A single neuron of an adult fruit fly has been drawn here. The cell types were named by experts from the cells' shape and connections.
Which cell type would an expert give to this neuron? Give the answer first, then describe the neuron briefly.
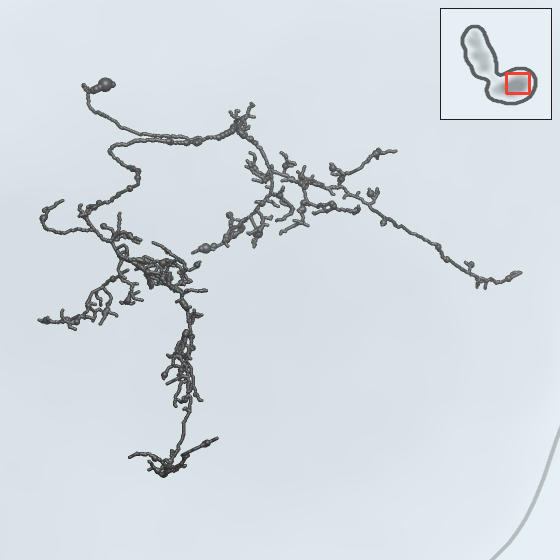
The cell type is CL354. It is a central-brain intrinsic neuron. Its cell body lies at the upper left of the picture. Dozens of branch ends can be seen.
